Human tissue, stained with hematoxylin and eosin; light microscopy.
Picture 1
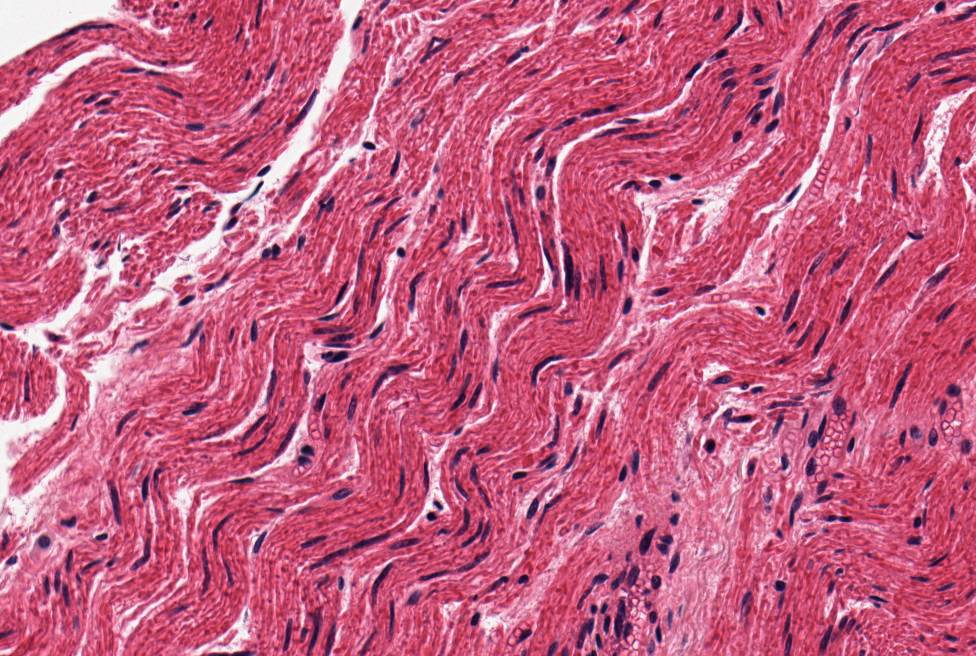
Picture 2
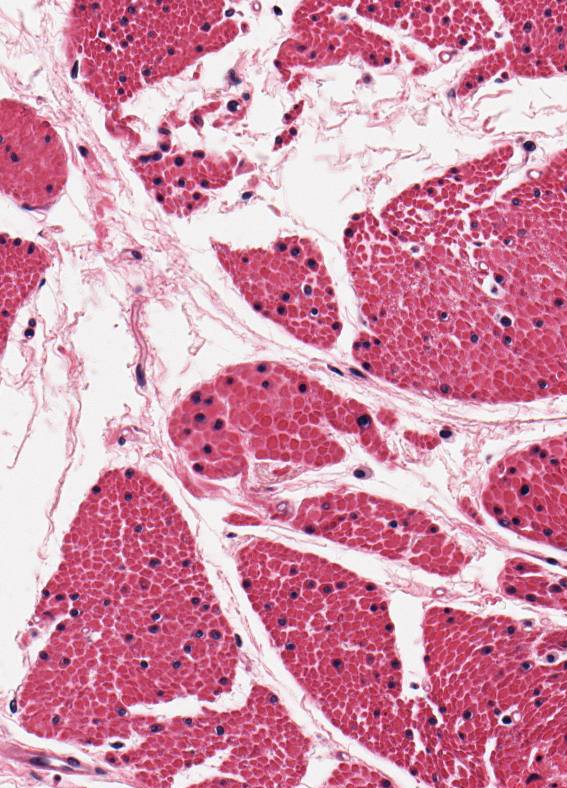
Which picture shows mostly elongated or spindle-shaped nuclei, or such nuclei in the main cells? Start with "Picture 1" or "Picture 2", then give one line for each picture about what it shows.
Picture 1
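Picture 1: The nuclei within the bundles are dark blue, elongated and spindle-shaped, lying along the line of the fibres.
Picture 2: The nuclei are small, round and dark, and they lie inside scattered cell profiles rather than pressed against their edges.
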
